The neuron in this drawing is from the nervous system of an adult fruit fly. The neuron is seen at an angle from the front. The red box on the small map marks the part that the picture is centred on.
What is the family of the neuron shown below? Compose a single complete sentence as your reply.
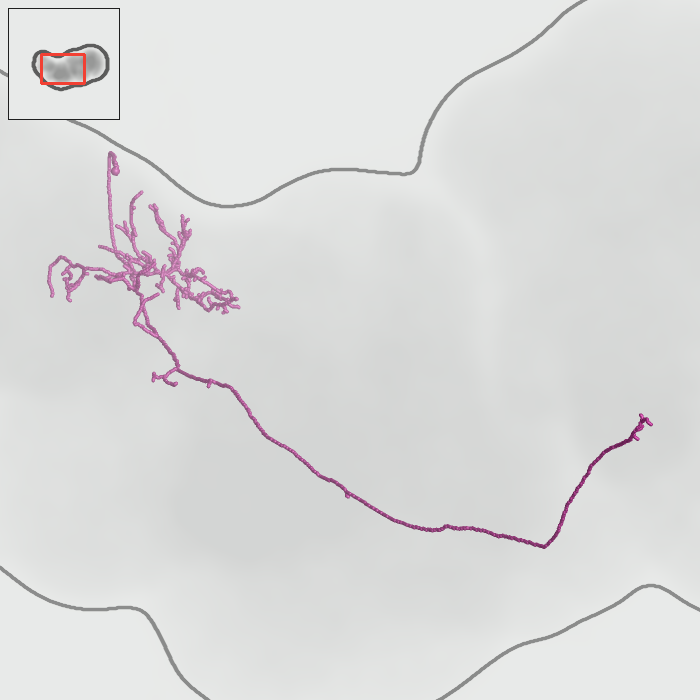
The neuron is filed under family hemilineage 19B.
